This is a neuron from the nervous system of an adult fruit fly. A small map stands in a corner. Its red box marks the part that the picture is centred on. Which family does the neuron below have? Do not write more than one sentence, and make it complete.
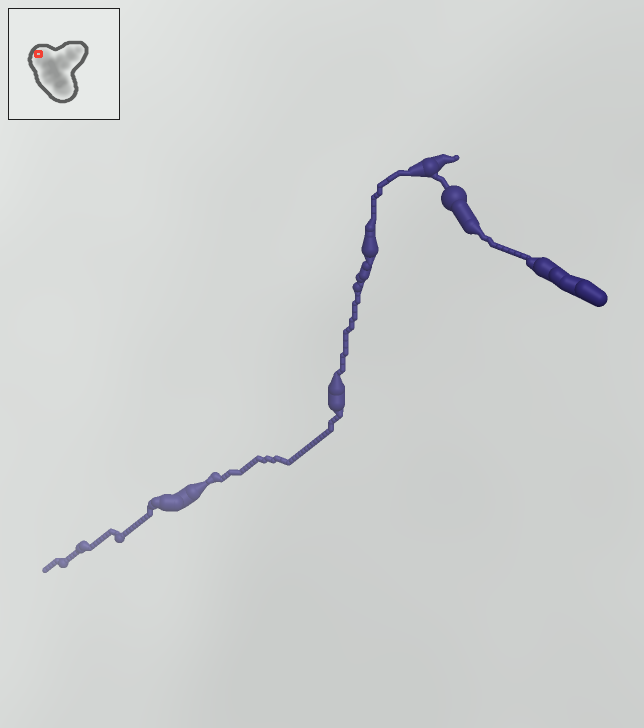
The family grouping of the neuron is class visual.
